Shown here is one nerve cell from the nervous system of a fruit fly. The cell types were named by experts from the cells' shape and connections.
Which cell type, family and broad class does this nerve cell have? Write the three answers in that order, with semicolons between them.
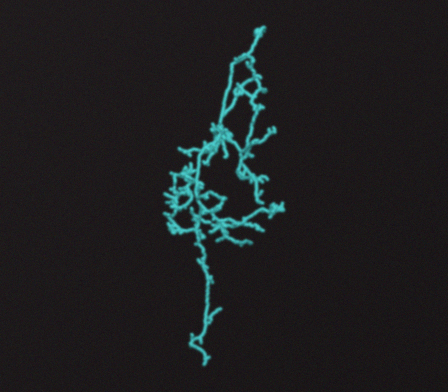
IN16B083; hemilineage 16B; nerve-cord intrinsic neuron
